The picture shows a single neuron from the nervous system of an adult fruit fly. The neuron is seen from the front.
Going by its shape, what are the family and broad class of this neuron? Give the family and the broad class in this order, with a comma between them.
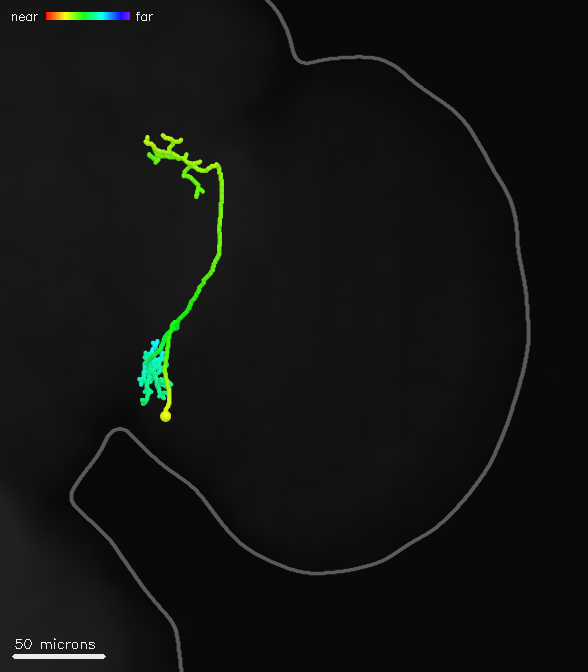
hemilineage LHl4_posterior, visual projection neuron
